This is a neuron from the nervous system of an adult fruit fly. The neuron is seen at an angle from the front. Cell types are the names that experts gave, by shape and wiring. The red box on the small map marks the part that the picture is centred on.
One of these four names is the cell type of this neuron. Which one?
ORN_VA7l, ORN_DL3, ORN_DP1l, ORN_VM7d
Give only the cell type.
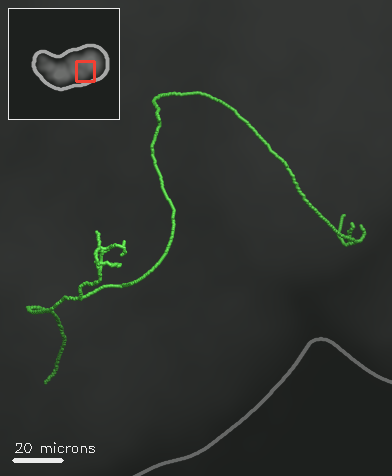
ORN_VA7l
